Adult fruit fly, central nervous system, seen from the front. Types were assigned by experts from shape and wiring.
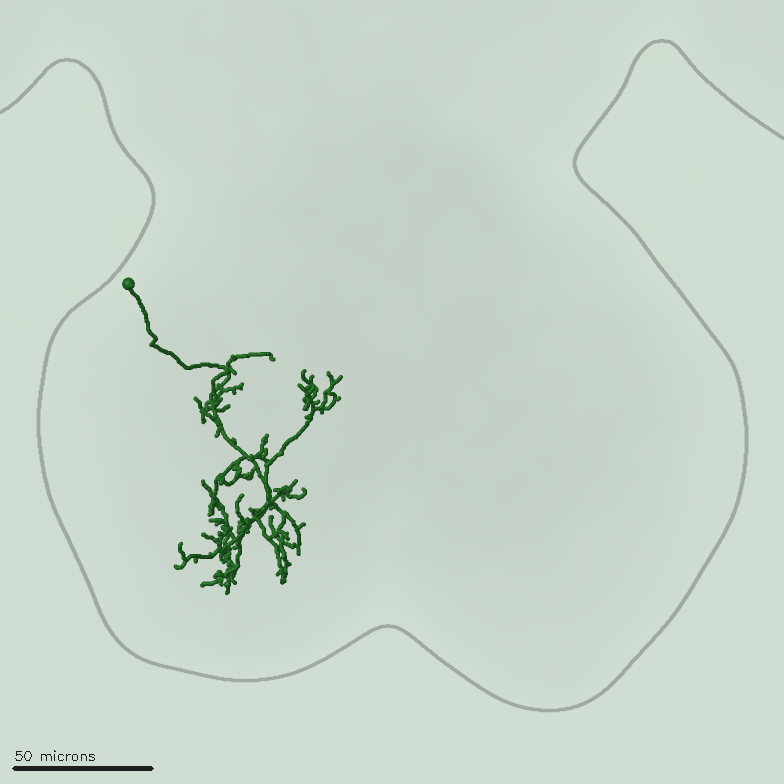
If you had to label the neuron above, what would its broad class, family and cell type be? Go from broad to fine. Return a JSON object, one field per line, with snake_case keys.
{
 "broad_class": "nerve-cord intrinsic neuron",
 "family": "hemilineage 19A",
 "cell_type": "IN19A094"
}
